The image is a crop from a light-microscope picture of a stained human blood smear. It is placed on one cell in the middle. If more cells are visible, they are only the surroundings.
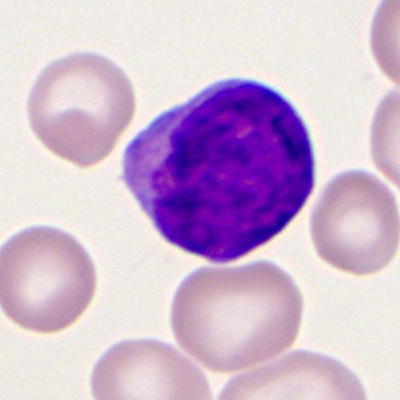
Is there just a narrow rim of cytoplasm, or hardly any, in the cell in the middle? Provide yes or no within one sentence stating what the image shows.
Yes, what cytoplasm the cell has forms just a thin rim.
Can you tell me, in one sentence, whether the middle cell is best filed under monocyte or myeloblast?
The cell featured at the centre of this crop is a myeloblast.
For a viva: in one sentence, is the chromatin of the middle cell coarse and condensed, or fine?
Just so you know, its chromatin is coarsely clumped.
